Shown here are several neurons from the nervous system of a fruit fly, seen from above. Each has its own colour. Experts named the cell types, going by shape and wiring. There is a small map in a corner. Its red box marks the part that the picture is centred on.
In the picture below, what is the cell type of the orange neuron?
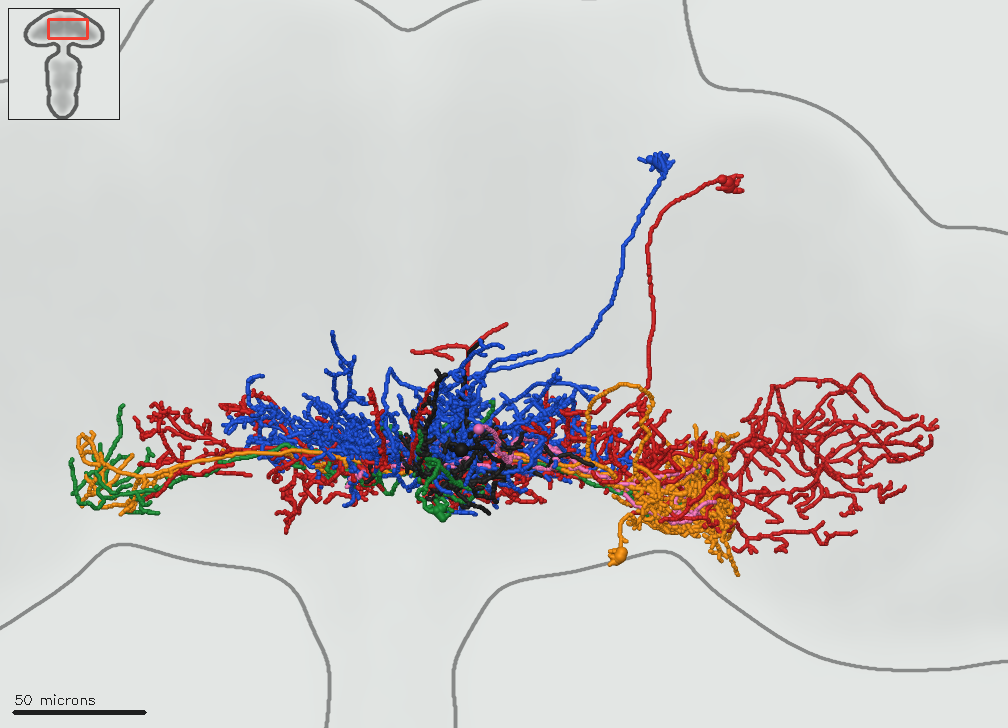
PLP248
